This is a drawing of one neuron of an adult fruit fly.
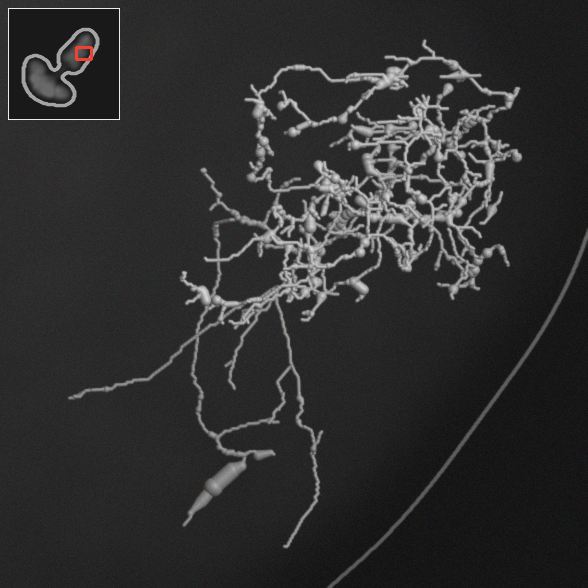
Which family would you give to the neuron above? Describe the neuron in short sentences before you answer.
It is in the nerve cord and does not reach the brain. In this view it is about as wide as it is tall. Its broad class is nerve-cord intrinsic neuron. The family is hemilineage 19A.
